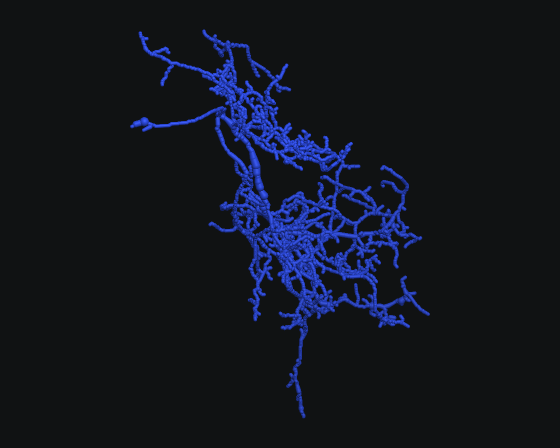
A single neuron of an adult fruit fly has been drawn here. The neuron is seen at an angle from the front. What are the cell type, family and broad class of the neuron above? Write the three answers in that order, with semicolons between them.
LAL026_b; hemilineage CREa2_ventral; central-brain intrinsic neuron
